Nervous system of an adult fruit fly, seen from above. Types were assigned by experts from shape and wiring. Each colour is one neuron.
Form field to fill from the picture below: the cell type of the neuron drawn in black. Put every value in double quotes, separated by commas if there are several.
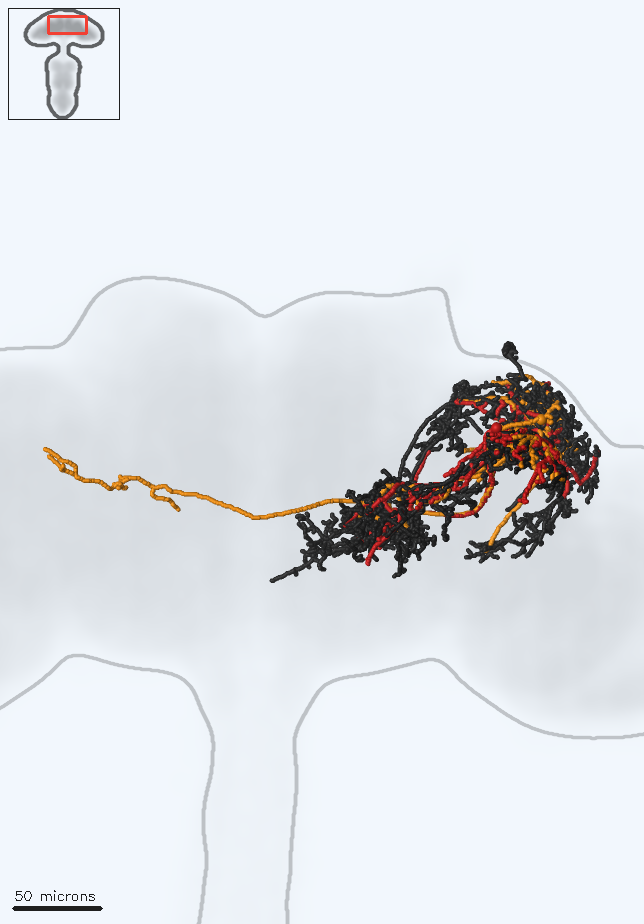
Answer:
"AVLP442"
